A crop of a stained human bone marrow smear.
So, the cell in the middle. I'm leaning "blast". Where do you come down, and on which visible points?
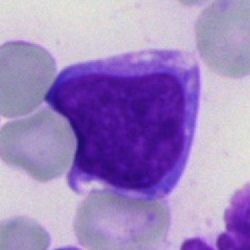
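First, the cytoplasm: it forms only a thin blue rim around the nucleus.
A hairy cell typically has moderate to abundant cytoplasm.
The thin rim therefore goes against hairy cell. Second, the outline: it is angular, with fairly straight sides and corners.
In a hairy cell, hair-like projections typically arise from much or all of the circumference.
The straight-sided outline seen here sets the cell apart from that pattern. Third, the nucleus: a single unlobed mass that fills most of the cell. Fourth, the granules: none are seen in the cytoplasm. Red cells press against the left and lower sides of the cell. On this checklist, blast fits.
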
